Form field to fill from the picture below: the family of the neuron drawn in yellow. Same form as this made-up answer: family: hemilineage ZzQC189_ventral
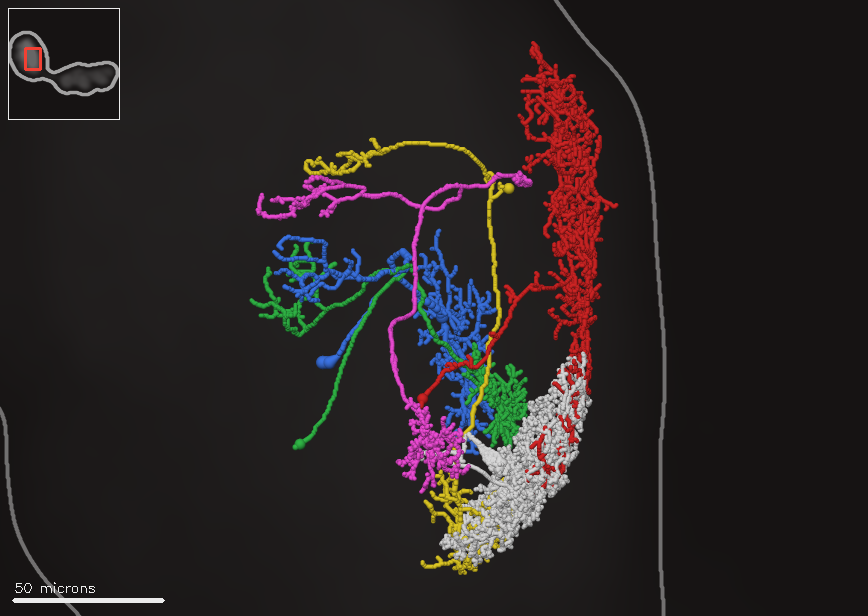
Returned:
family: hemilineage VPNp3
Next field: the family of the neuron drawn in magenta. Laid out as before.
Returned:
family: hemilineage VPNp2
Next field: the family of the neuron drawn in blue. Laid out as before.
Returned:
family: LC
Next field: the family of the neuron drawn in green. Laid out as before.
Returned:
family: hemilineage VPNv1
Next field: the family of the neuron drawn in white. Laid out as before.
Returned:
family: Li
